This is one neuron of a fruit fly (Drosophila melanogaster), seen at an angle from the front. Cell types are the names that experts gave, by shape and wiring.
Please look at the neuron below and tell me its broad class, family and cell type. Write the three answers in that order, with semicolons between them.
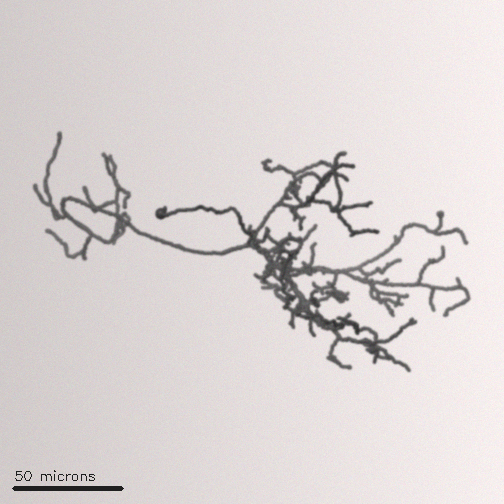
nerve-cord intrinsic neuron; hemilineage 01A; IN01A040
